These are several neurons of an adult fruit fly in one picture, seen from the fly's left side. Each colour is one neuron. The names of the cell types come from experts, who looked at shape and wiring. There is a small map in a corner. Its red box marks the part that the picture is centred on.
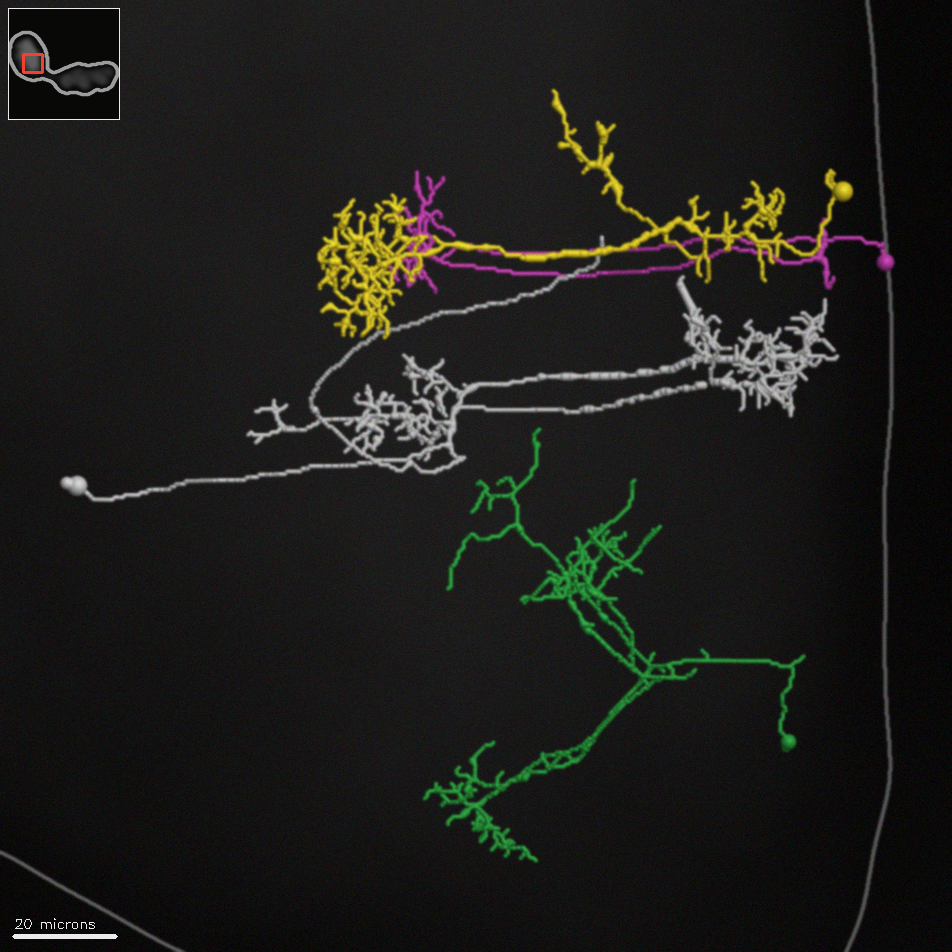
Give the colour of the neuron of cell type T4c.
magenta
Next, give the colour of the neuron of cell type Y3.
yellow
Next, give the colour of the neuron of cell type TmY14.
white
